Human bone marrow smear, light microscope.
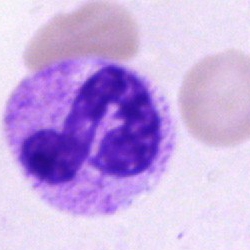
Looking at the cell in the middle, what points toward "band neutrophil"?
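This is a band neutrophil, and the nucleus is the place to begin: it is a thick curved band bent into a horseshoe around a pale central cleft.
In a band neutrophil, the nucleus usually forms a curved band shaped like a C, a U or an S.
The horseshoe you see here matches that U shape, so the nucleus goes with the name. Within it, the chromatin is dark purple and coarsely clumped. Now look outward: the cytoplasm is pale lilac, with fine purple granules scattered all through it.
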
